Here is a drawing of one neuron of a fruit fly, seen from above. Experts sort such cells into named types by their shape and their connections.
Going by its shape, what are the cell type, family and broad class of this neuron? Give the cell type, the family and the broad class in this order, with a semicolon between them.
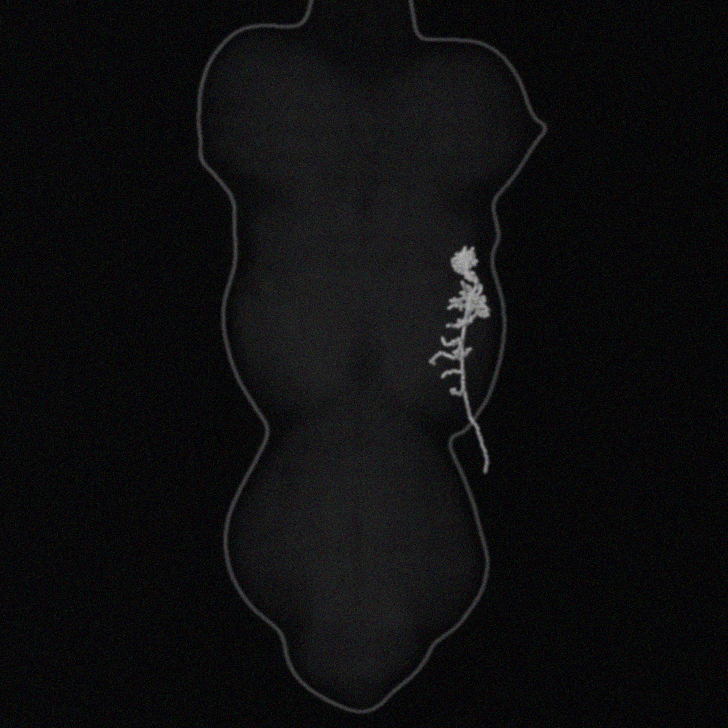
Acc. ti flexor MN; hemilineage 15B; motor neuron of the nerve cord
